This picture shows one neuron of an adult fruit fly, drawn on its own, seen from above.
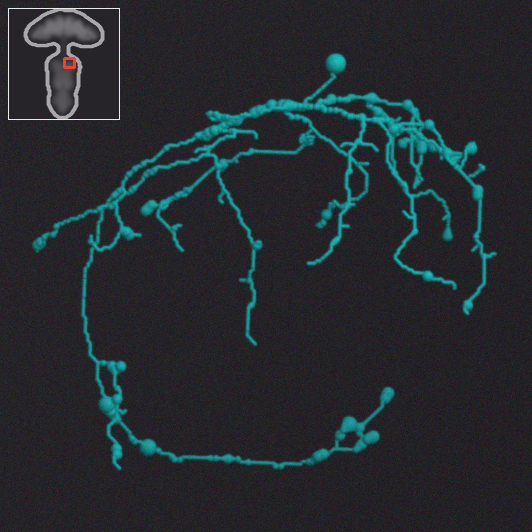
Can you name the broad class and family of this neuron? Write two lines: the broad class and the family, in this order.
nerve-cord intrinsic neuron
hemilineage 09A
